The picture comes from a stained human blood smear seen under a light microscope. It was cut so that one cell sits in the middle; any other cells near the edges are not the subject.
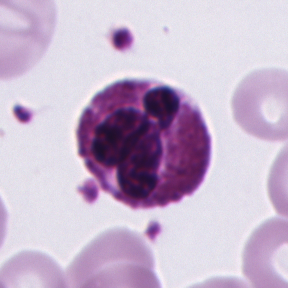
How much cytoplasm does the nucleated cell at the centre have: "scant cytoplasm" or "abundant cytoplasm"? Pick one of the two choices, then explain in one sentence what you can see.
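Abundant cytoplasm. The cytoplasm is plentiful and forms its widest band on the right side of the nucleus.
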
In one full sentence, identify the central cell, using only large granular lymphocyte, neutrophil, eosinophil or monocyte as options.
For this crop, the cell in the middle is an eosinophil.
